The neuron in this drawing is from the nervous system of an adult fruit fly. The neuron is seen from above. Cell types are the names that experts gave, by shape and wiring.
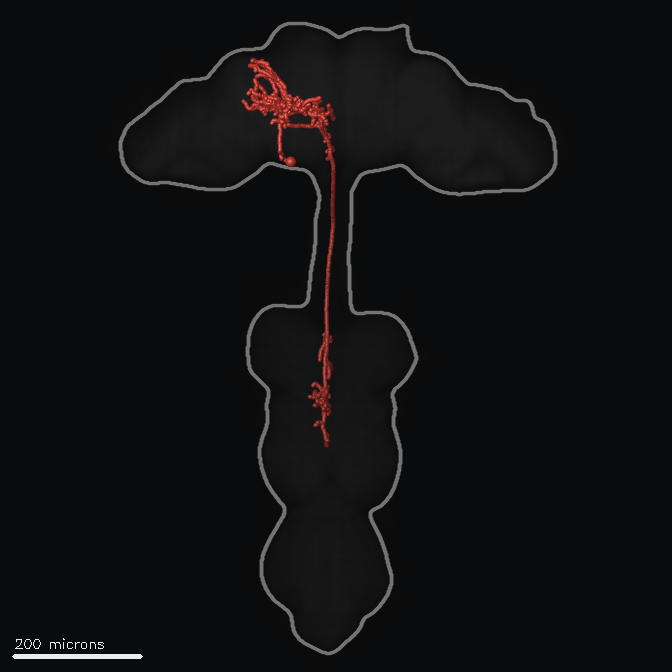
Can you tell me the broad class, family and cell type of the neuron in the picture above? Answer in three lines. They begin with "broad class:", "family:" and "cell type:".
broad class: descending neuron
family: hemilineage SMPpv2_ventral
cell type: DNpe039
